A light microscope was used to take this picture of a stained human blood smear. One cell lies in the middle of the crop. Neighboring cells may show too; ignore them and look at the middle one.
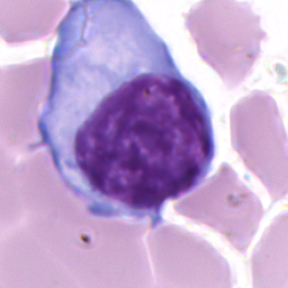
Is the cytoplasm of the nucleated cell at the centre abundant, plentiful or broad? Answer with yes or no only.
Yes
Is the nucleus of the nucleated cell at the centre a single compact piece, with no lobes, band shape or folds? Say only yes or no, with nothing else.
Yes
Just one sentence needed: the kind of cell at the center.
What sits at the centre of this crop is a plasma cell.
